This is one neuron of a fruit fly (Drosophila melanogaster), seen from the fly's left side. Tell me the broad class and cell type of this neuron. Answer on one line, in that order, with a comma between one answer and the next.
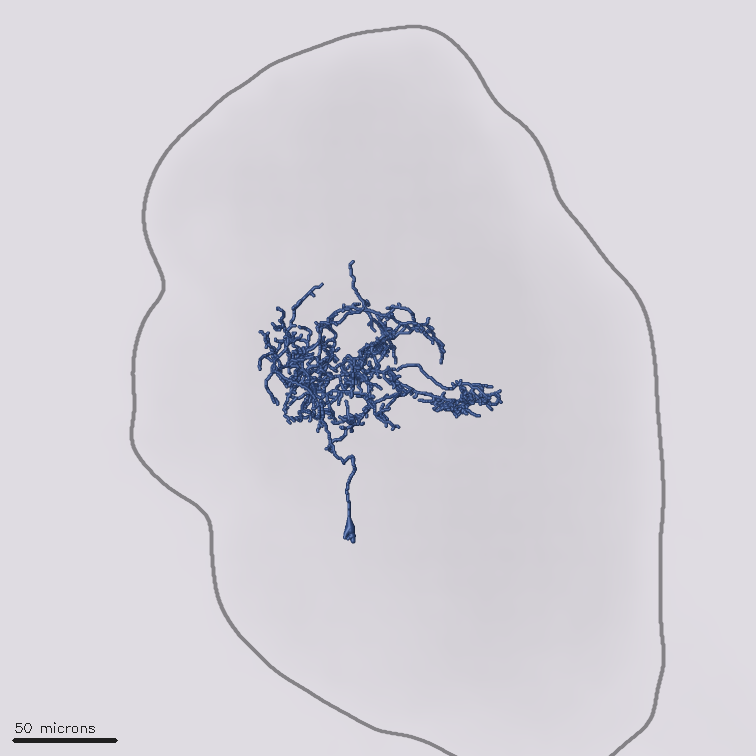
central-brain intrinsic neuron, AVLP370_a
